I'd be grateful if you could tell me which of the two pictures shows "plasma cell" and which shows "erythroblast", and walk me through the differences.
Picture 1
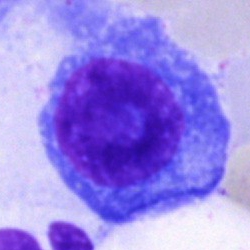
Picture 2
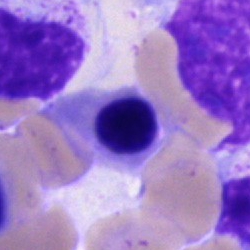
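Picture 1 shows a plasma cell, and picture 2 shows an erythroblast. In picture 1 the nucleus is set off-centre, toward the left side of the cell.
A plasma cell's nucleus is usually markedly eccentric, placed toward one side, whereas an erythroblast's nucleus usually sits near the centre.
The chromatin of the plasma cell is patchy, with darker purple clumps and paler areas between them. In the erythroblast, by contrast, the chromatin is dense and almost uniformly dark, with no open pattern, and no nucleolus can be made out.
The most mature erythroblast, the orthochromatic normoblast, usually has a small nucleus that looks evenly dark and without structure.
The plasma cell's cytoplasm stains blue.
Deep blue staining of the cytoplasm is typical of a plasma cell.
The erythroblast's cytoplasm is a pale greyish-lavender blue, and its rim is broader on the left side of the nucleus than on the right.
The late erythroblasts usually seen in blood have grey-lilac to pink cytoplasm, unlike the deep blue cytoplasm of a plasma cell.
Neither cell shows distinct granules in its cytoplasm.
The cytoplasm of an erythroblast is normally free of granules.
Both outlines are irregular and angular: the plasma cell's is angular rather than smoothly round, and the erythroblast's is indented where neighbouring cells press on it. Parts of two dark purple nuclei belonging to other cells lie at the bottom-left corner of picture 1.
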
